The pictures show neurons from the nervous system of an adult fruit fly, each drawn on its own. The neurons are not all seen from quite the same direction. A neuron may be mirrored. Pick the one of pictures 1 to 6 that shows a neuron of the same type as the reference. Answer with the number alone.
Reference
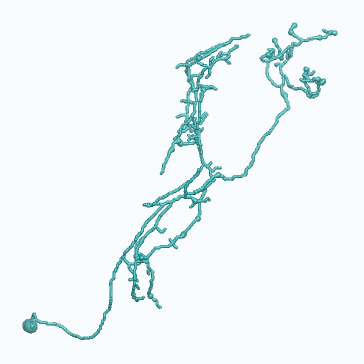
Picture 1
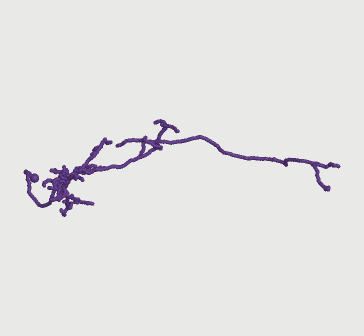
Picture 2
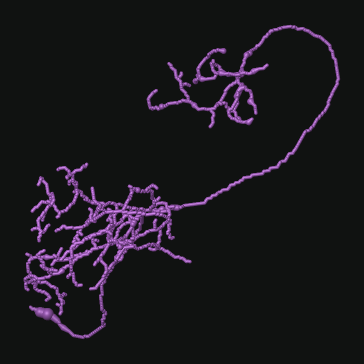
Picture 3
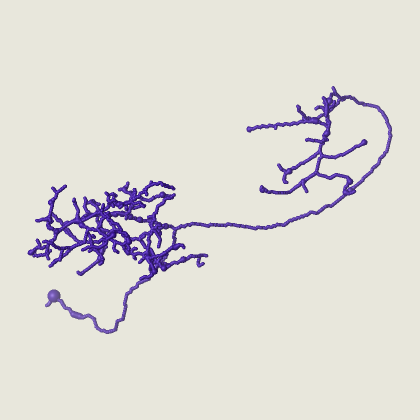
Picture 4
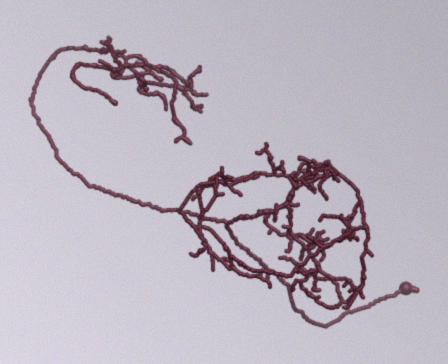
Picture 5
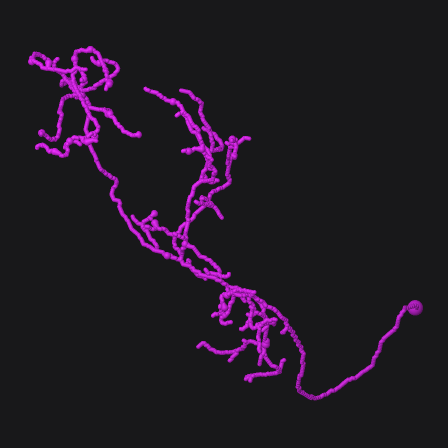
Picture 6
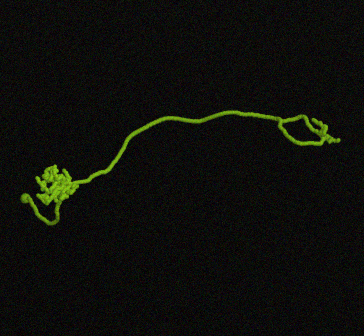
5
